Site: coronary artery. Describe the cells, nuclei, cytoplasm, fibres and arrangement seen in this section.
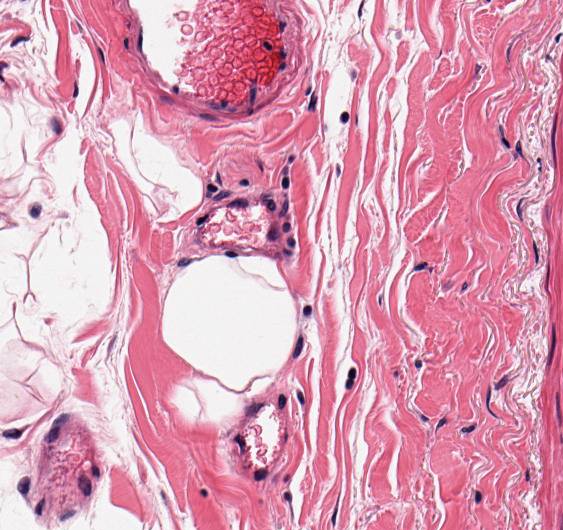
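Dense collagen fibre bundles, that's what fills the right half of the field. Following them, they run roughly vertically, on a wavy course. Tucked between them are dark, elongated nuclei.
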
